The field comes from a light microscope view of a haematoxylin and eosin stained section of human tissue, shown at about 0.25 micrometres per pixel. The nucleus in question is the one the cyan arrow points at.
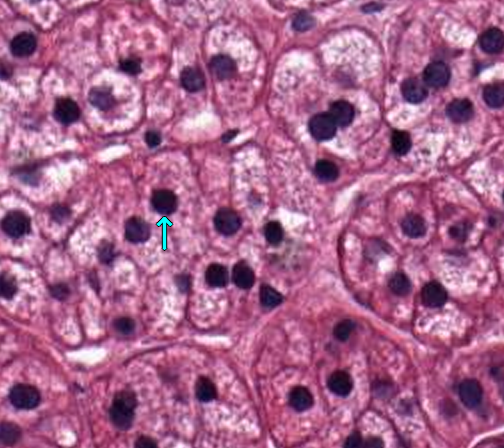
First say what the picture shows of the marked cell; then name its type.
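The nucleus is round with a smooth edge and is evenly dark throughout. The nucleus sits near the middle of the cell. The cytoplasm is plentiful, pale pink and finely foamy, with many small clear spaces. The cell lies inside a rounded cluster of similar pale, foamy cells, and the cluster is outlined by thin pink strands. The marked nucleus belongs to an adrenal cortical cell.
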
